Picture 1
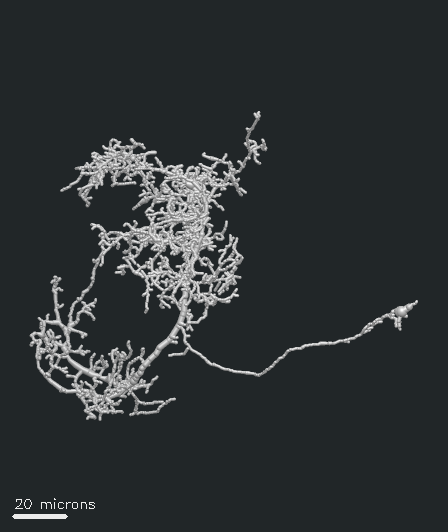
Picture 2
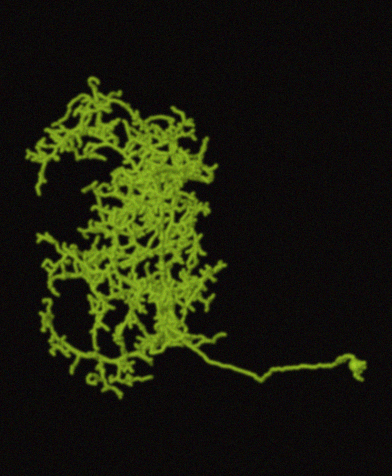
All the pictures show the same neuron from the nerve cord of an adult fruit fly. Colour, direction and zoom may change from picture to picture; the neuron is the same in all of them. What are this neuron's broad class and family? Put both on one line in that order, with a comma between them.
nerve-cord intrinsic neuron, hemilineage 13B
